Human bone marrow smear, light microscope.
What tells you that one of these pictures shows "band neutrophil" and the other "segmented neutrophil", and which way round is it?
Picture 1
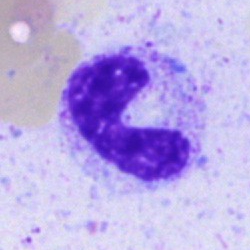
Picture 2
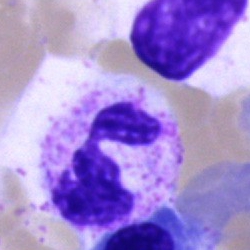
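Here the band neutrophil is in picture 1 and the segmented neutrophil in picture 2. See how the nucleus in picture 1 is bent into a thick C, with a deep notch opening toward the right.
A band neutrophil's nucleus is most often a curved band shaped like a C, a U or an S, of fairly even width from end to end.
The nucleus in picture 2 is bent as well, into an S, but it has narrowed joins between its parts.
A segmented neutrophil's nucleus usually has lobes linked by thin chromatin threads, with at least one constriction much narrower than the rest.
Both nuclei are dark purple with no nucleoli to be seen; the chromatin is coarsely clumped in picture 1 and dense in picture 2. The band neutrophil's cytoplasm is pale with a faint lilac tint, and the segmented neutrophil's is plentiful, very pale and free of vacuoles.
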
